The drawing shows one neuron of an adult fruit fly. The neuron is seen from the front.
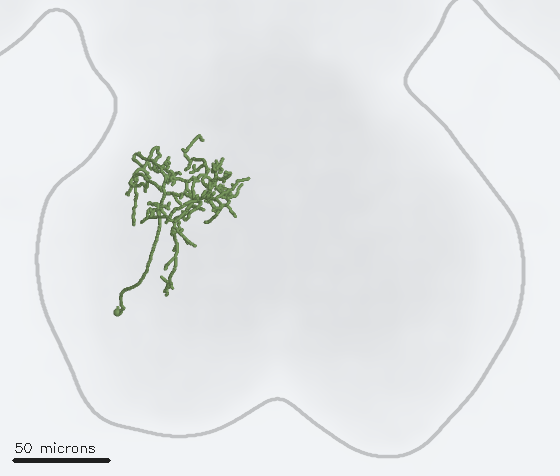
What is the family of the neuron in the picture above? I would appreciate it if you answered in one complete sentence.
This neuron is designated as family hemilineage 08A.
